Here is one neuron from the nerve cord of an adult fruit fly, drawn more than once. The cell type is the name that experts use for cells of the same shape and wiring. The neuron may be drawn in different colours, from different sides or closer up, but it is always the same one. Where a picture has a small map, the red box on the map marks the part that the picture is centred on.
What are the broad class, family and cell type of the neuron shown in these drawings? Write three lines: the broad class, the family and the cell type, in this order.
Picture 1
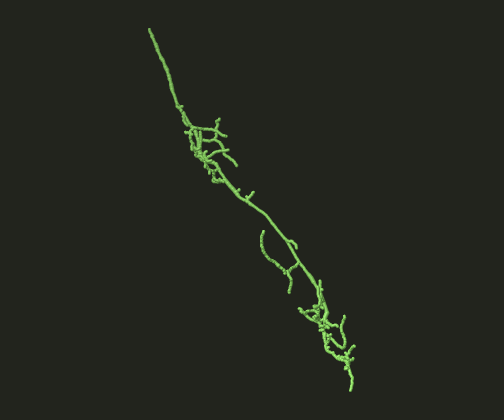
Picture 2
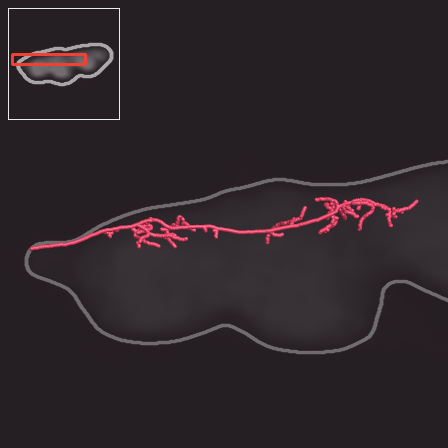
descending neuron
hemilineage WEDd1
DNa16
